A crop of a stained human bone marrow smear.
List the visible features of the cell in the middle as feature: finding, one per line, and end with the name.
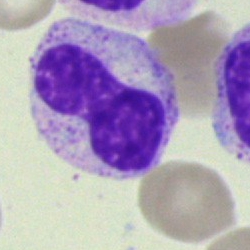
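Nucleus: two lobes, aligned upper left to lower right
Chromatin: dense, dark purple, small paler patches
Cytoplasm: pale lilac, moderate rim around nucleus
Granules: fine, violet, scattered throughout
Identity: band neutrophil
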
